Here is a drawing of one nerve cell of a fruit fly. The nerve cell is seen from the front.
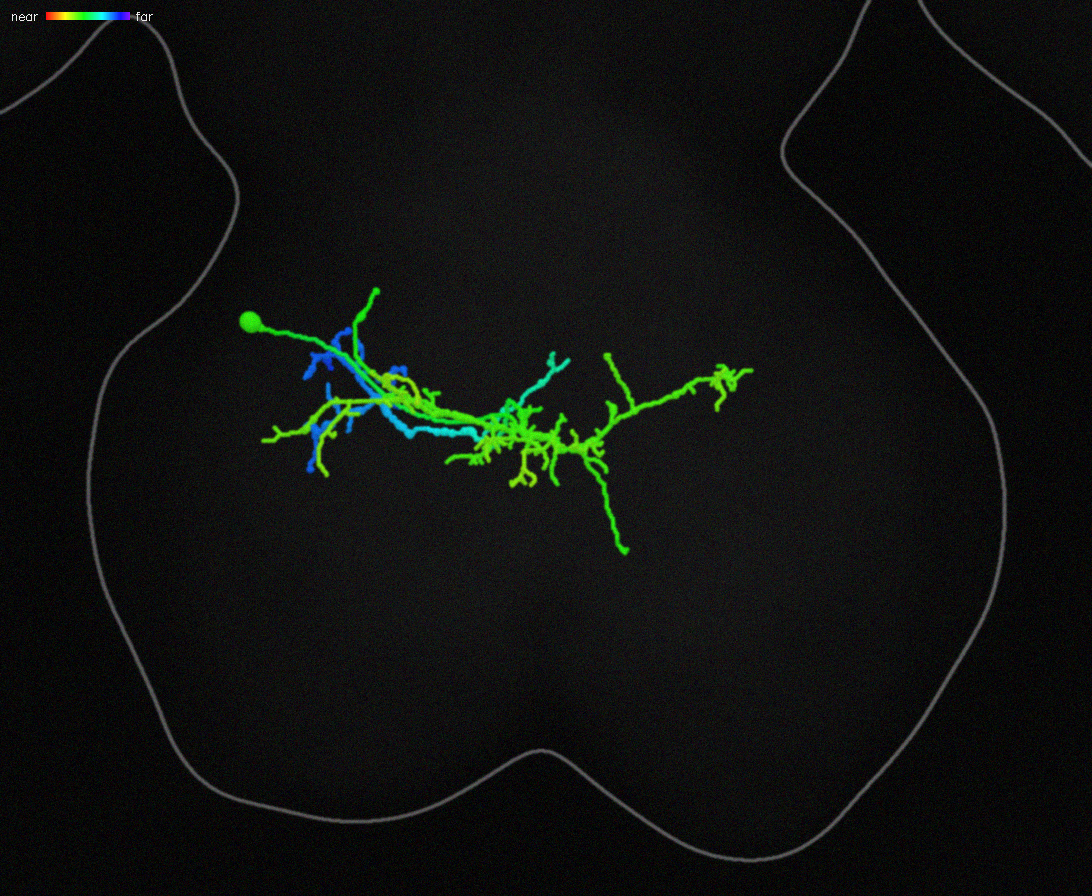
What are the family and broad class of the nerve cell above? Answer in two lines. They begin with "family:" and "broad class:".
family: hemilineage 11A
broad class: nerve-cord intrinsic neuron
